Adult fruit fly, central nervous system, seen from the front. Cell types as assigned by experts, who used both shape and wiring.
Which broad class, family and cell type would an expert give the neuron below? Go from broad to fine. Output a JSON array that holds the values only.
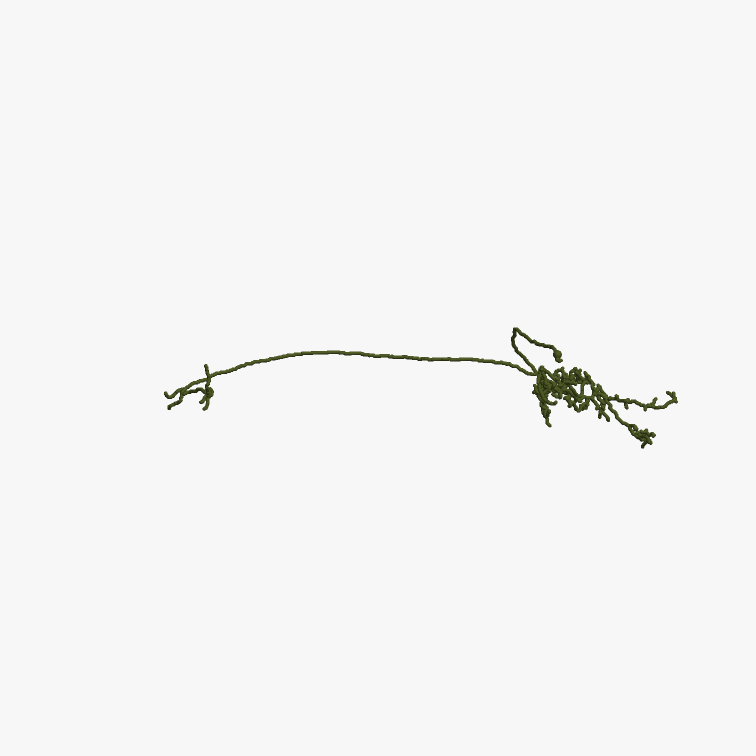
["central-brain intrinsic neuron", "hemilineage VLPa2", "CB4163"]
